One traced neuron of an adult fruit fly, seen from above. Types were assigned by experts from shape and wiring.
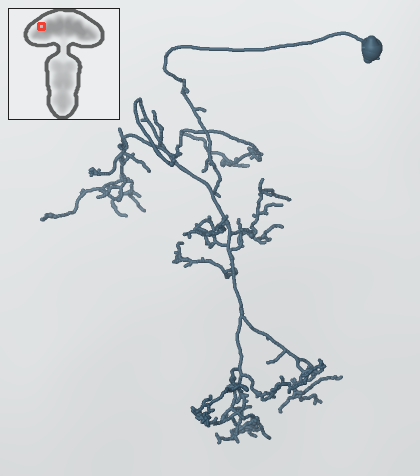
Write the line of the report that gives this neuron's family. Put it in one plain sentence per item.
The family is Mi.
